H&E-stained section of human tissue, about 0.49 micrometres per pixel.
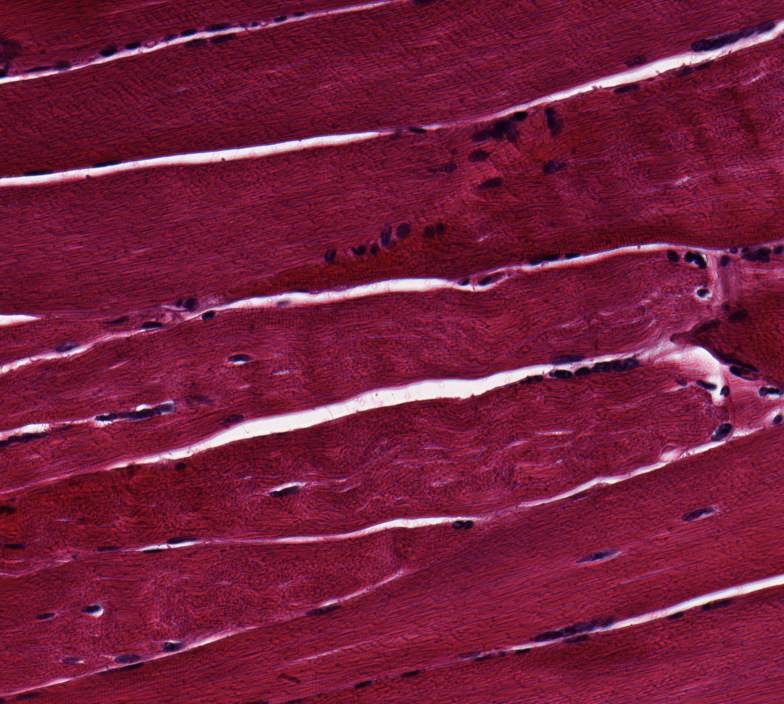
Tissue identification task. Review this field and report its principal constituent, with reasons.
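What you're looking at is skeletal muscle. Notice the nuclei: they sit at the fibre edges, along the borders, not in the centres. They are dark, flattened and elongated along the fibres.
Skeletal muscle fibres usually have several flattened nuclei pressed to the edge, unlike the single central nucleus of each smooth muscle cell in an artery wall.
The fibres lie side by side without branching or joining, and their cytoplasm stains deep pink-red throughout.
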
